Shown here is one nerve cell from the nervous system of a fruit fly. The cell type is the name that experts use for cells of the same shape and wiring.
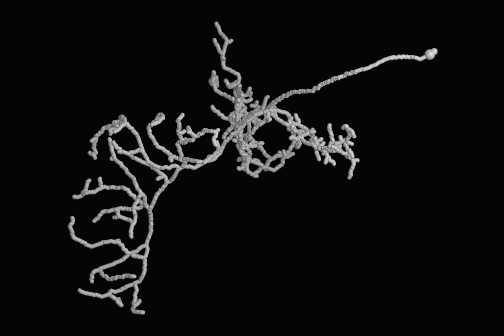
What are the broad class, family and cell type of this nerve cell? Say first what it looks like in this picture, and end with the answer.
The cell body can be seen at the upper right of the picture. The picture shows dozens of branch ends. This is a central-brain intrinsic neuron. Its family is hemilineage AOTUv4_ventral. The cell type is FB5P.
